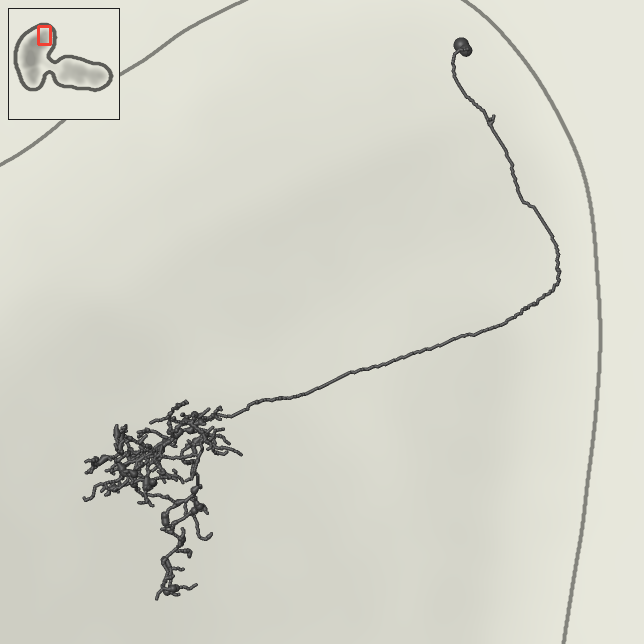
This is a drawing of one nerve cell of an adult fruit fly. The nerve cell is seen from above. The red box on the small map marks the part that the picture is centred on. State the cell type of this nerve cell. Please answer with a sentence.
The cell type is Tm24.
